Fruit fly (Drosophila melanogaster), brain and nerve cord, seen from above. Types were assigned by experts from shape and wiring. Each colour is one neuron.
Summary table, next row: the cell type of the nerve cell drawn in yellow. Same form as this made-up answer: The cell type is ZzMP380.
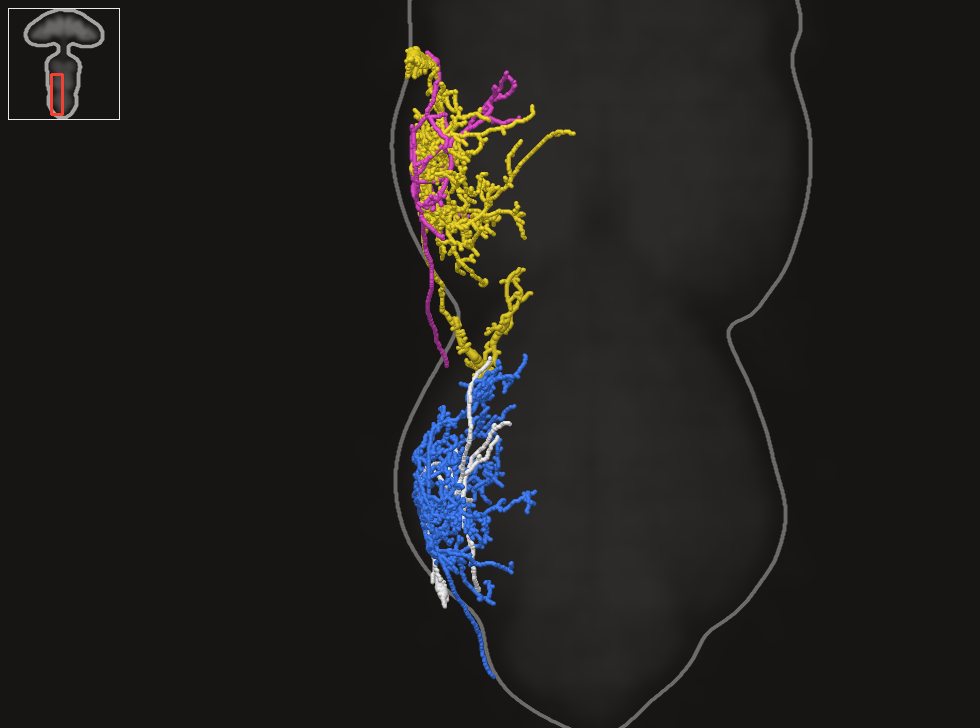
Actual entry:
The cell type is Sternal anterior rotator MN.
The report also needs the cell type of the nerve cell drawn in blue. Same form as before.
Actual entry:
The cell type is Sternal adductor MN.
